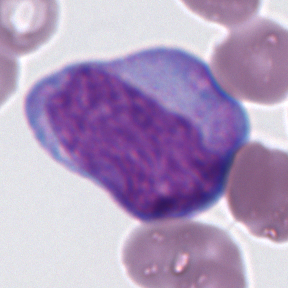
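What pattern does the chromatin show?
Fine, lacy strands rather than coarse clumps.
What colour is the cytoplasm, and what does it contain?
It is pale blue-grey, with no coarse granules and no vacuoles.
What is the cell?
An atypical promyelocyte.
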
